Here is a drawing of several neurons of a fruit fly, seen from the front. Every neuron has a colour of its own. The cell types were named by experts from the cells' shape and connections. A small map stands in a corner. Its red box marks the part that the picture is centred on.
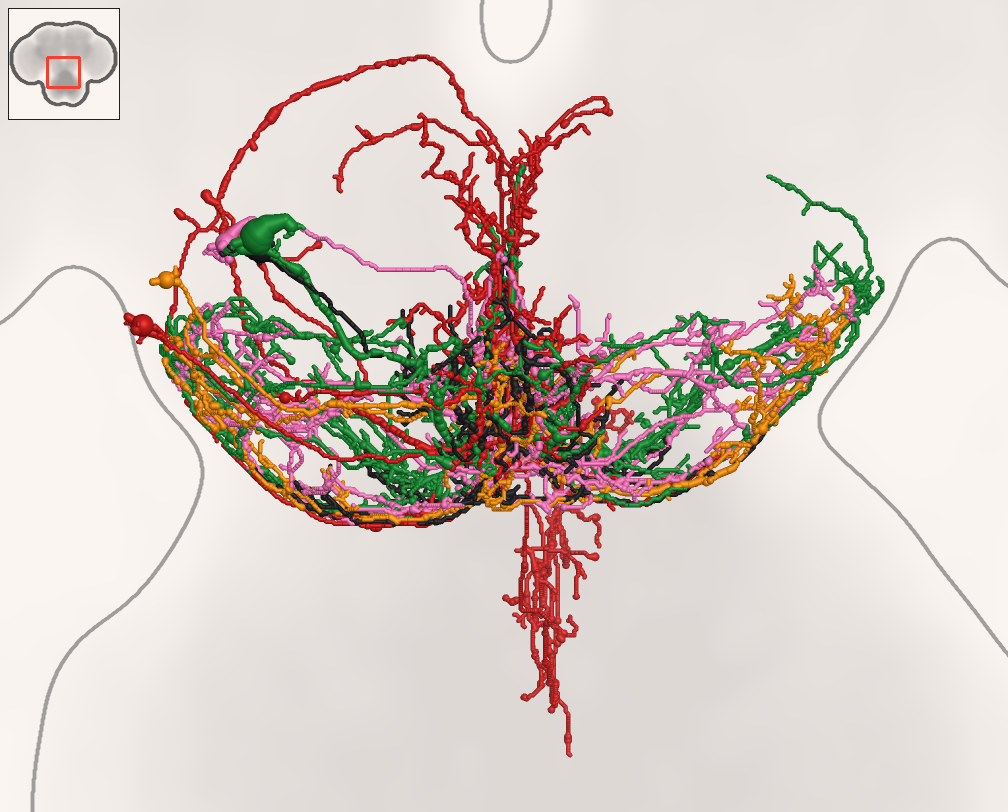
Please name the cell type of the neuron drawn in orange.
GNG243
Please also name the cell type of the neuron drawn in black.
GNG234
